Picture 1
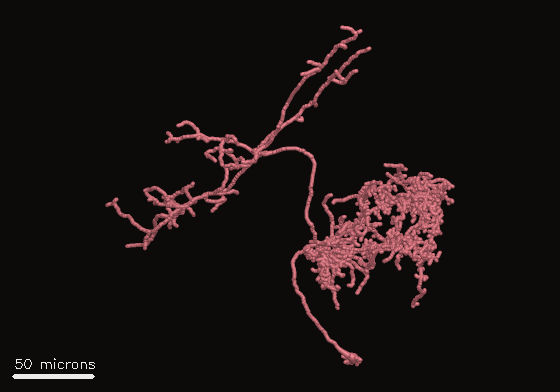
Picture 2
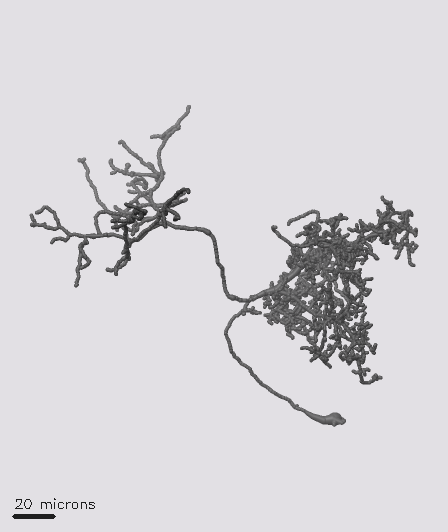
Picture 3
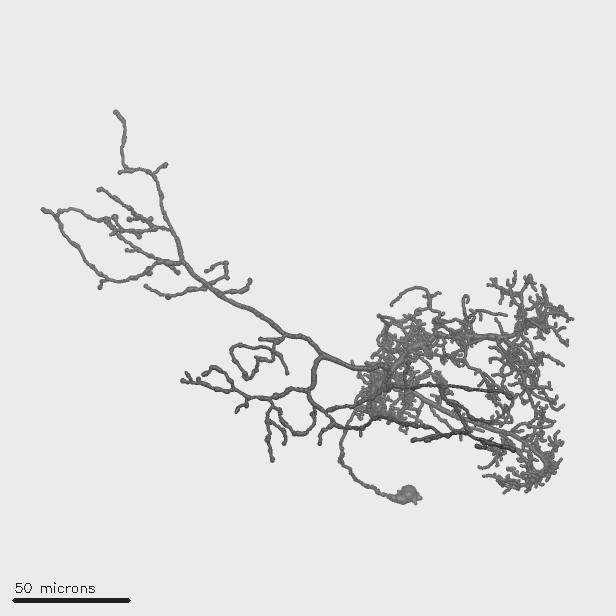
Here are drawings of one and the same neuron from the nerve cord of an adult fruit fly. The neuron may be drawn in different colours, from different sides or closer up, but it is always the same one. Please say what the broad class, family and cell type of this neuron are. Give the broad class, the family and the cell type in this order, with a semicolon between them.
nerve-cord intrinsic neuron; hemilineage 06B; IN06B015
